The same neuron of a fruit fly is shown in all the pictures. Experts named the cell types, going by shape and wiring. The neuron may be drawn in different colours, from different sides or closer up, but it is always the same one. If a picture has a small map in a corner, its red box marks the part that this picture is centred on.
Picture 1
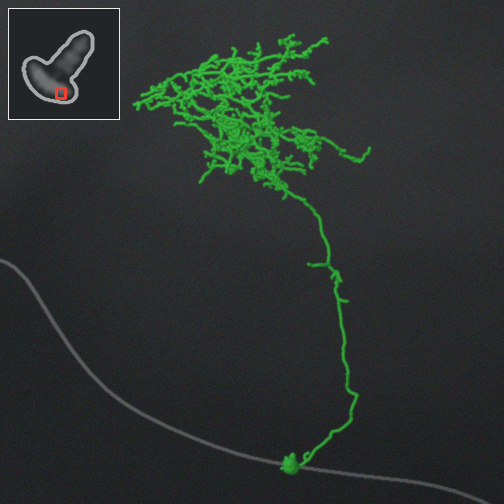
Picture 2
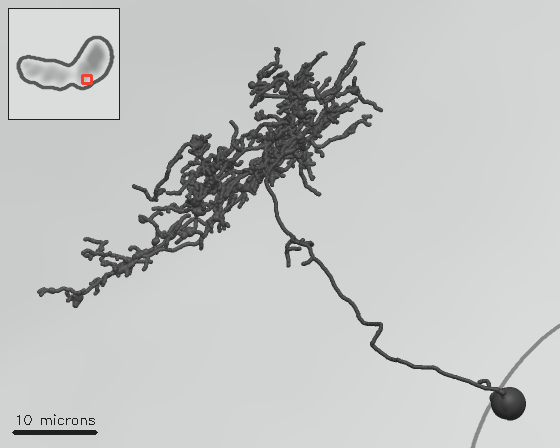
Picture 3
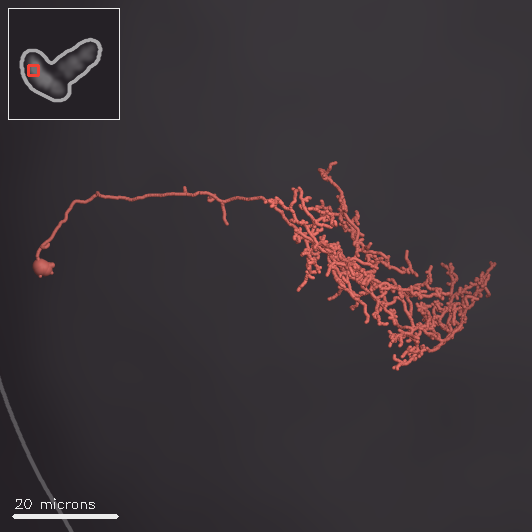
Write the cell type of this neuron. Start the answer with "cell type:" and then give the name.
cell type: Cm5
